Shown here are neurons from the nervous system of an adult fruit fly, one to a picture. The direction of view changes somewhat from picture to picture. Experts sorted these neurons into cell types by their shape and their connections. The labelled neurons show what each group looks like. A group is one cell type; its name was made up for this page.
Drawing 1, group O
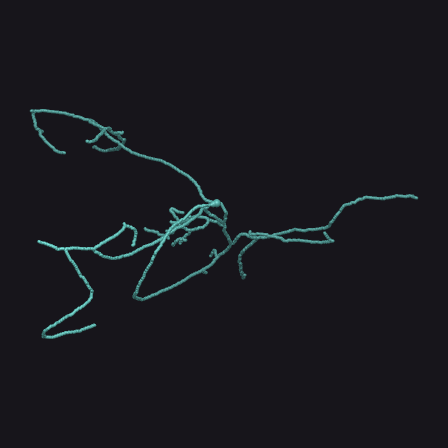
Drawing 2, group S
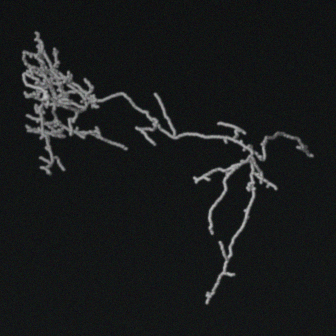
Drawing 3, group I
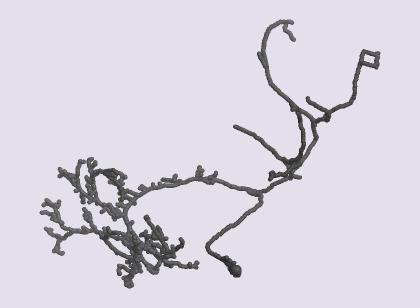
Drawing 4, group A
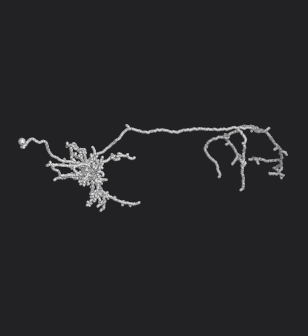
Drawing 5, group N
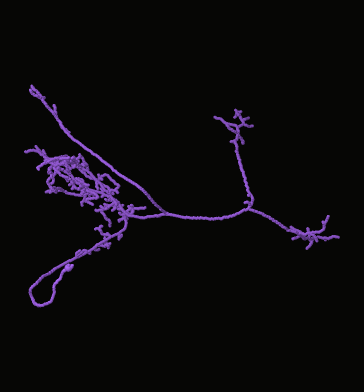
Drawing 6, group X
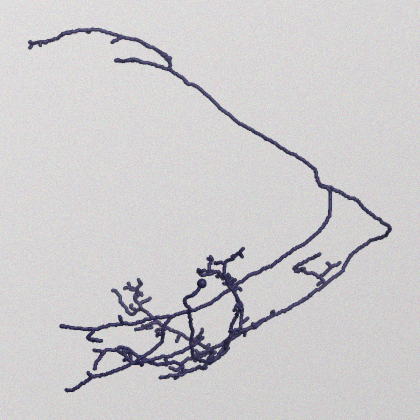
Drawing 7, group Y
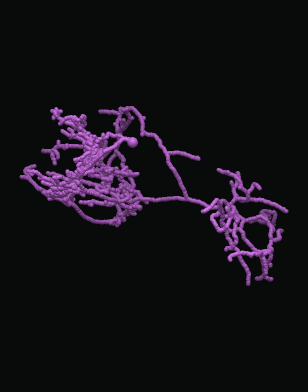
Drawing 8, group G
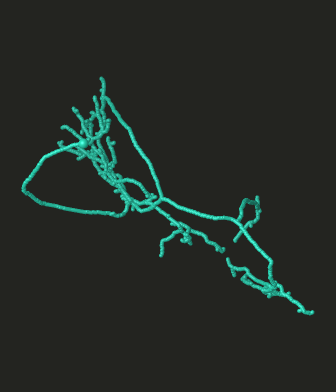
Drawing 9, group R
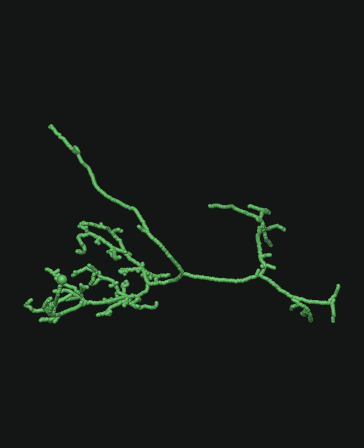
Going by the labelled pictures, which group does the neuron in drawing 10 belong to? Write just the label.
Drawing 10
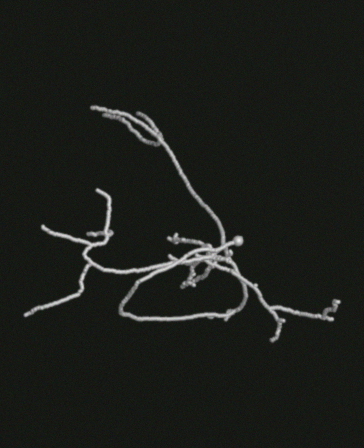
group O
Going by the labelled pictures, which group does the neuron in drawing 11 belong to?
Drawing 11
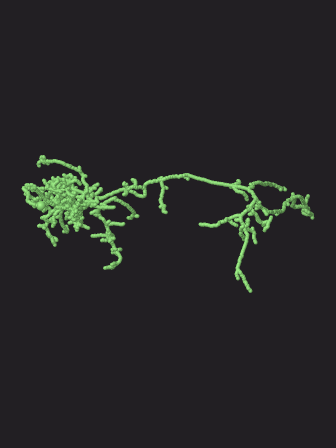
group S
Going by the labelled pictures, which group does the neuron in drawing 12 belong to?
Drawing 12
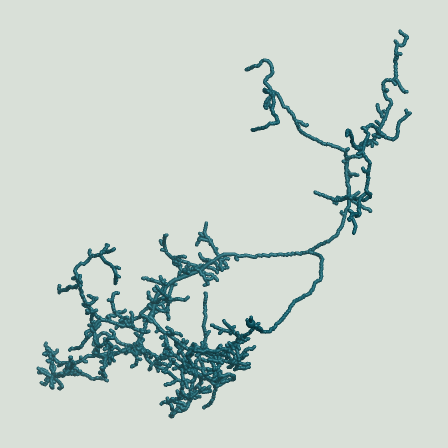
group I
